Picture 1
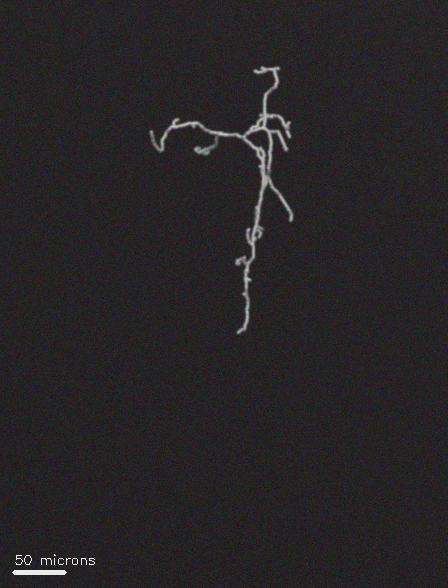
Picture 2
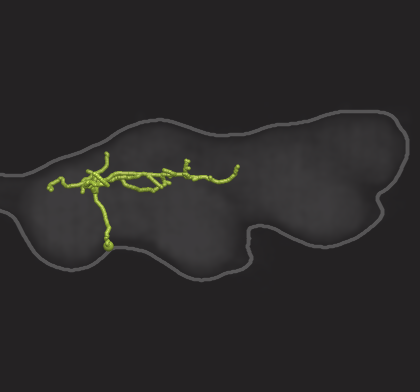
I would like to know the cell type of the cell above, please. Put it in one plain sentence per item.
The cell type is IN06B086.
